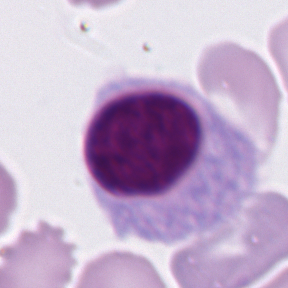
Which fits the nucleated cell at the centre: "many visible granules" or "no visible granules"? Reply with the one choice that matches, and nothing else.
No visible granules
